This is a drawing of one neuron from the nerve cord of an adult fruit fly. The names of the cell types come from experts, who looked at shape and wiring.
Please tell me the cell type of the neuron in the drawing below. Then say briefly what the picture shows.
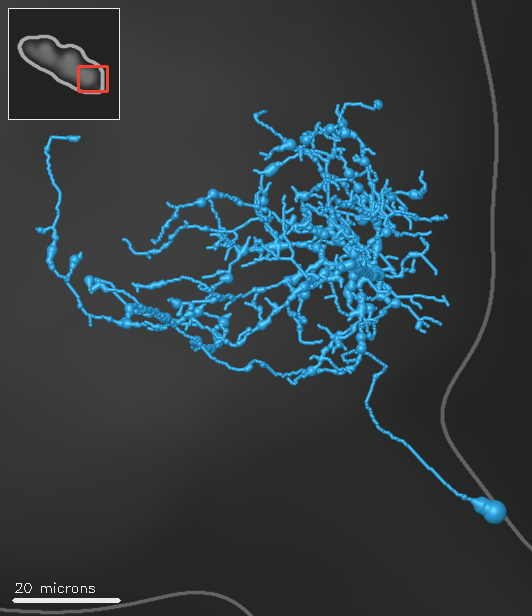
It is of cell type IN16B080. Its broad class is nerve-cord intrinsic neuron. From left to right in the picture it spans about 90 microns. The picture shows dozens of branch ends.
